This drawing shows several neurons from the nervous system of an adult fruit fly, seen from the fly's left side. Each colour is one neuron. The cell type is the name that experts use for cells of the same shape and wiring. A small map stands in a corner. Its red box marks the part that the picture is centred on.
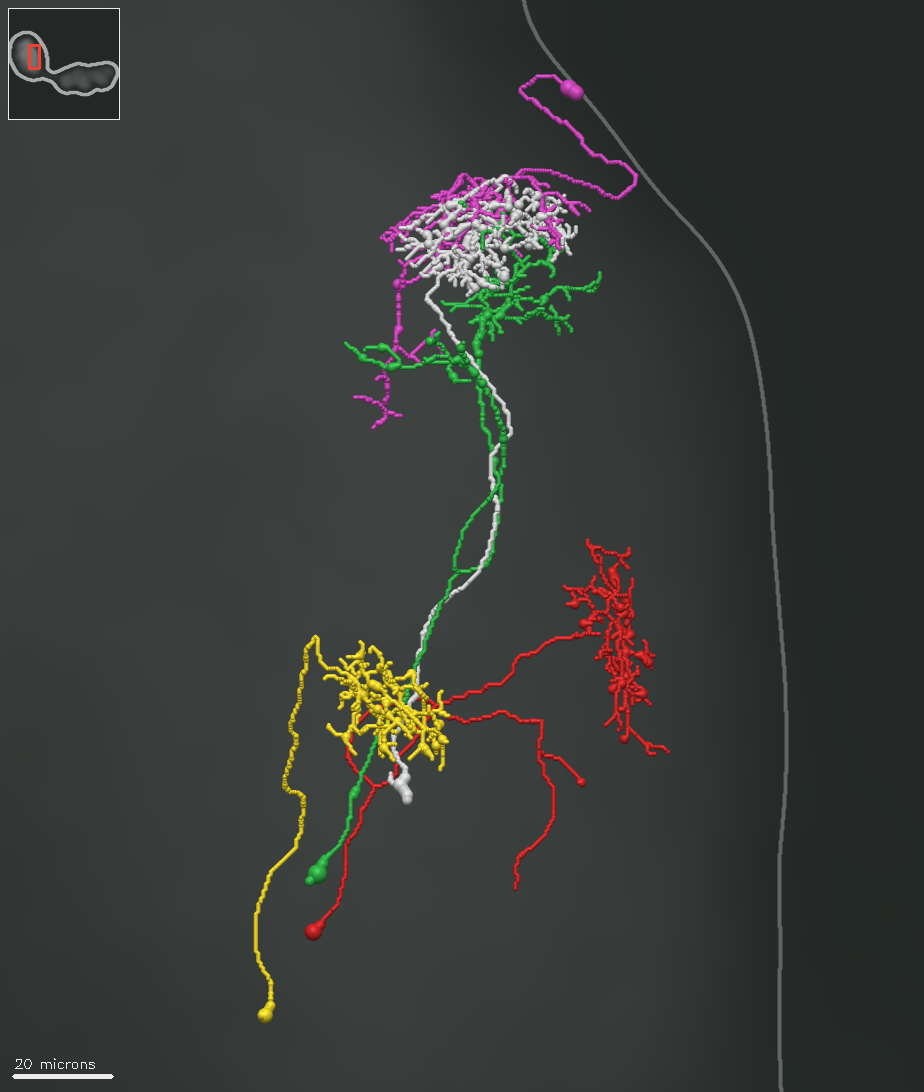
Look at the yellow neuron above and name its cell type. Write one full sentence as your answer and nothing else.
The neuron here is of the cell type Li22.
